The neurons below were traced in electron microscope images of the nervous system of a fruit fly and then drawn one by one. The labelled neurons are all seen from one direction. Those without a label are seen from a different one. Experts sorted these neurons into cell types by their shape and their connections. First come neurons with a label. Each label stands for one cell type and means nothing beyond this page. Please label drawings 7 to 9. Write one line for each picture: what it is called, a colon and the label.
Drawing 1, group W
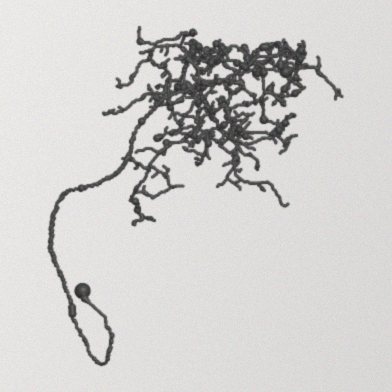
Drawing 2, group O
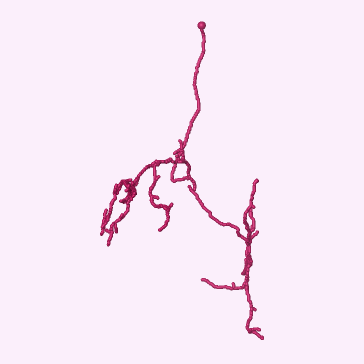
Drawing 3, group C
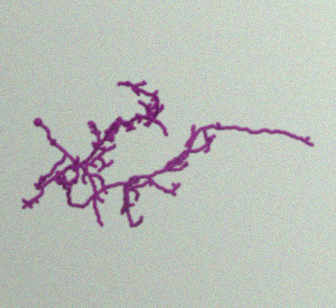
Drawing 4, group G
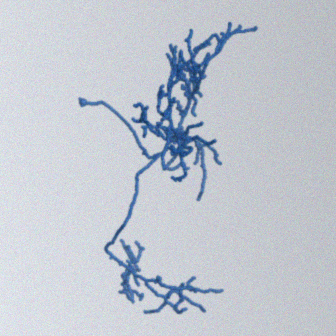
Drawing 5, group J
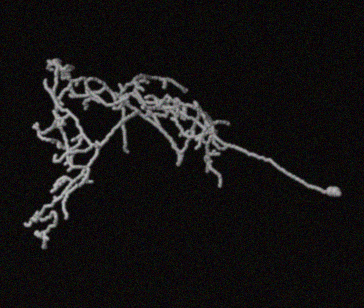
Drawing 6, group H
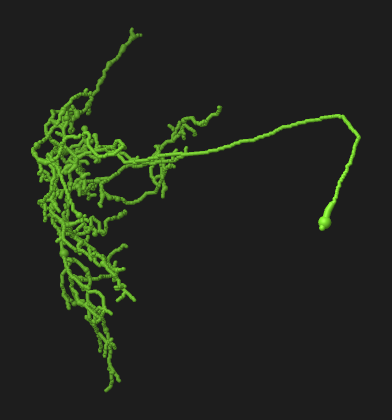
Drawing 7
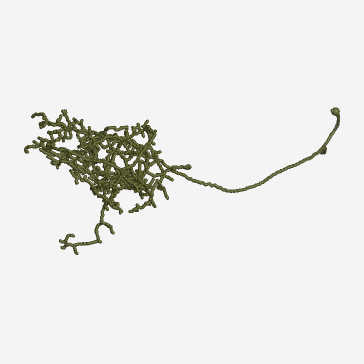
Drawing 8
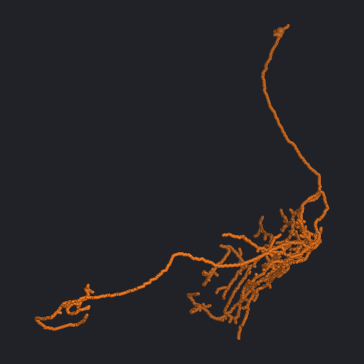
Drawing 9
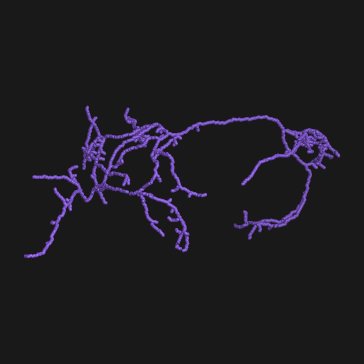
7: group W
8: group H
9: group J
